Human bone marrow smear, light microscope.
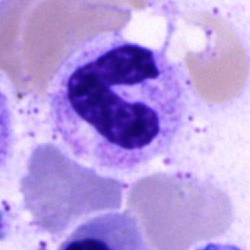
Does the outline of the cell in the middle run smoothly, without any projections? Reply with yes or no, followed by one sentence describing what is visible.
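Yes. The cell outline is round and smooth.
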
